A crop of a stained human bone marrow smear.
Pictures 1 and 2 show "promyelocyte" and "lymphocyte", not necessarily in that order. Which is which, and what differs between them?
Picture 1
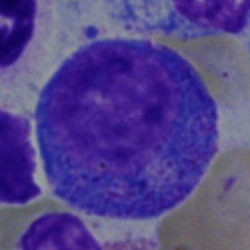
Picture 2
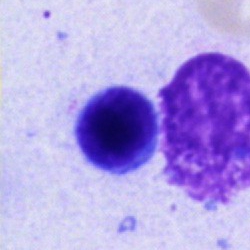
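The first one's the promyelocyte, the second the lymphocyte. Both have a round, smooth outline, so that won't separate them. Chromatin is where they part: finely stippled rather than coarsely clumped in the promyelocyte, dense and very dark in the lymphocyte, darkest at its centre. The cytoplasm differs as well, since in the promyelocyte the rim is widest along the lower side, while the lymphocyte shows only a thin blue rim at its edge.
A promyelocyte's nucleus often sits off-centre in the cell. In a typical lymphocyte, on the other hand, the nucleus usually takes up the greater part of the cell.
You won't find nucleoli or granules in the lymphocyte, nor vacuoles in the promyelocyte's cytoplasm.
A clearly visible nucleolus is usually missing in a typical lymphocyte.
Just to the lymphocyte's right there's a larger cell with mottled purple material, cut off by the edge of the picture.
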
